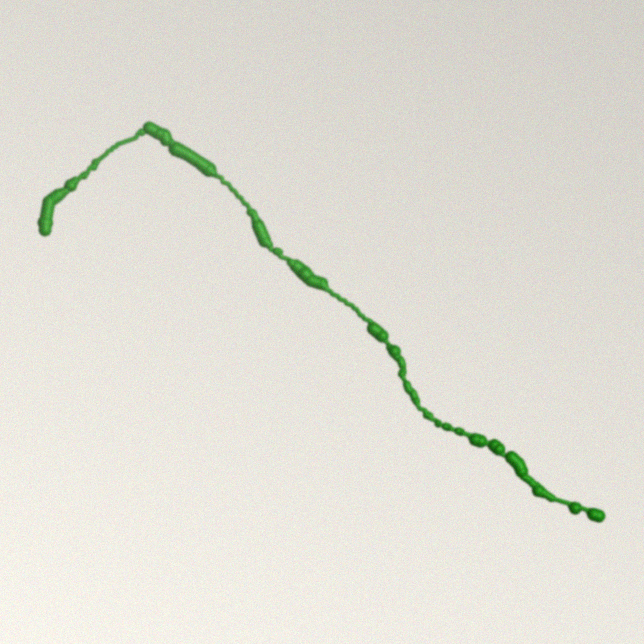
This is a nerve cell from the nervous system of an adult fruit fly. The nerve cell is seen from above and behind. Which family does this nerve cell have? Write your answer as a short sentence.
The family is class visual.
